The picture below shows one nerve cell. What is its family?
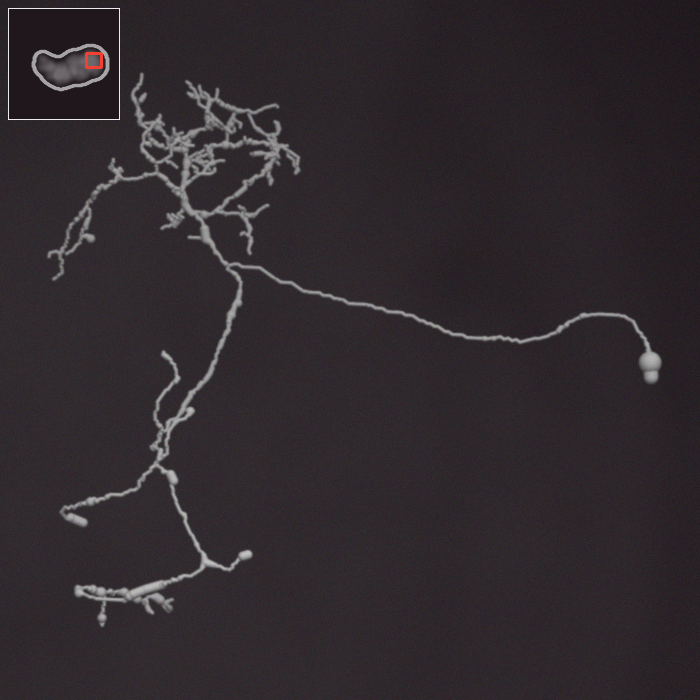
hemilineage VLPl2_posterior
